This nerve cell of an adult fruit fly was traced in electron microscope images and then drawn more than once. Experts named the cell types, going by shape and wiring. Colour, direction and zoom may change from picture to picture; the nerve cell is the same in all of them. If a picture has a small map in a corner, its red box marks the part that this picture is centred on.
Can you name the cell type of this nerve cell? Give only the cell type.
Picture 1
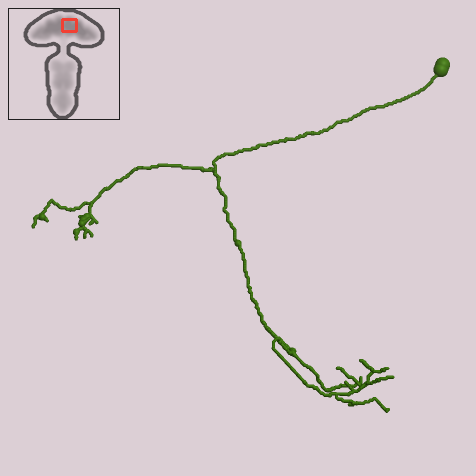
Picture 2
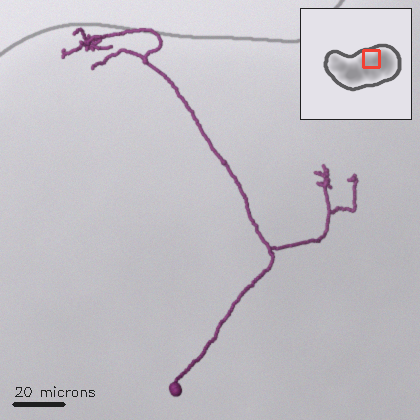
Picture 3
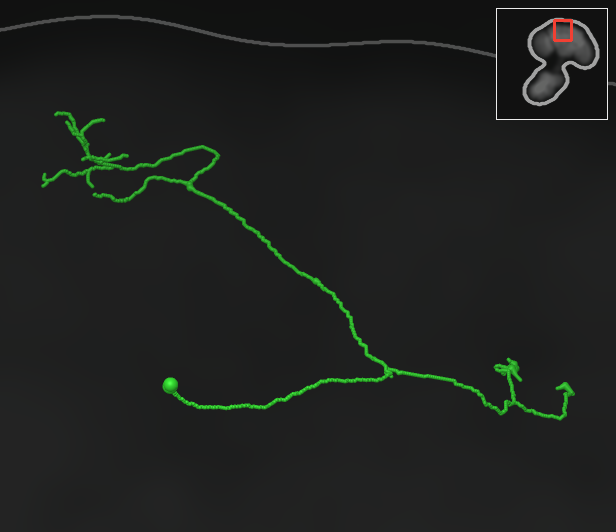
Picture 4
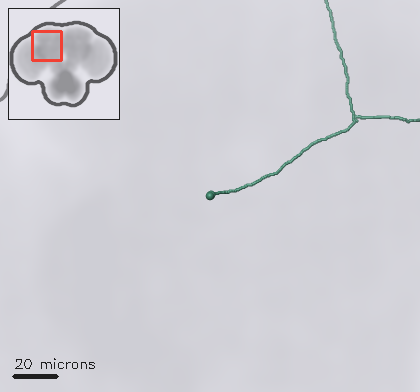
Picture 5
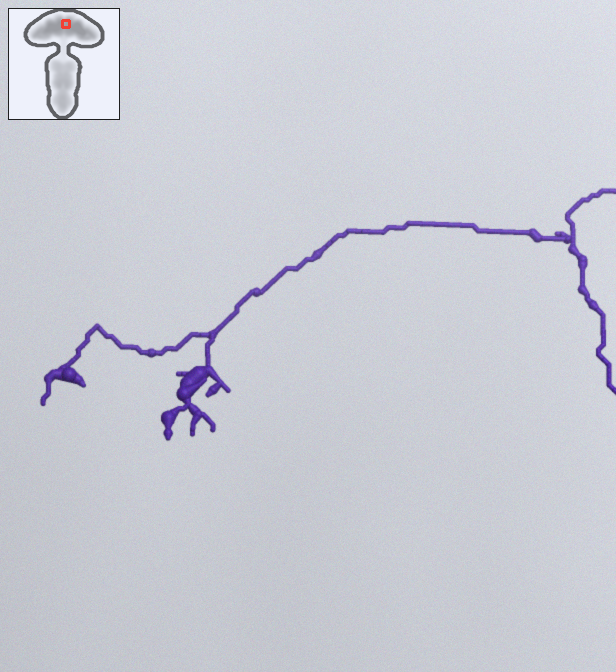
FB9B_e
